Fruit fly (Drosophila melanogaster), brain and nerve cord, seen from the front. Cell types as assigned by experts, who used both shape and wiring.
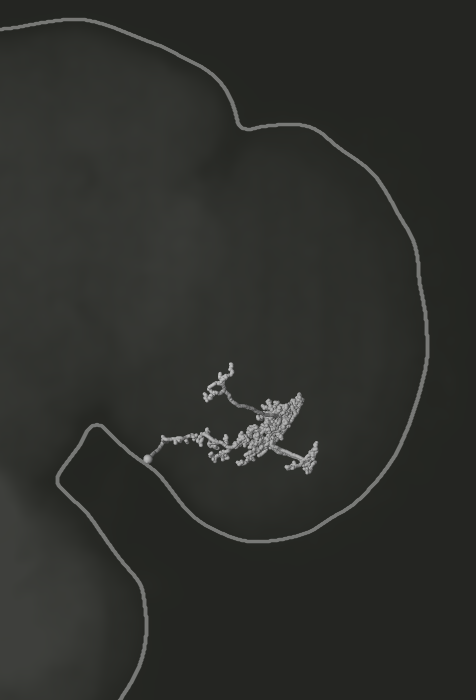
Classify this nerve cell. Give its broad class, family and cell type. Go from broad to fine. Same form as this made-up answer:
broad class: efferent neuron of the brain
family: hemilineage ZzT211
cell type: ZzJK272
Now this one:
broad class: optic-lobe intrinsic neuron
family: Y
cell type: Y11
